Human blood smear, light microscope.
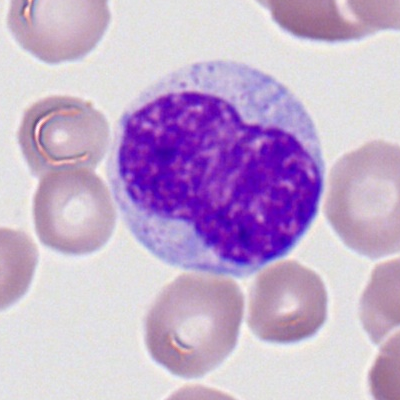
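Monocyte with a round, smooth cell outline. Nucleus notched at top, kidney-like in shape, filling most of the cell. Chromatin dark purple with scattered paler patches; mottled appearance.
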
